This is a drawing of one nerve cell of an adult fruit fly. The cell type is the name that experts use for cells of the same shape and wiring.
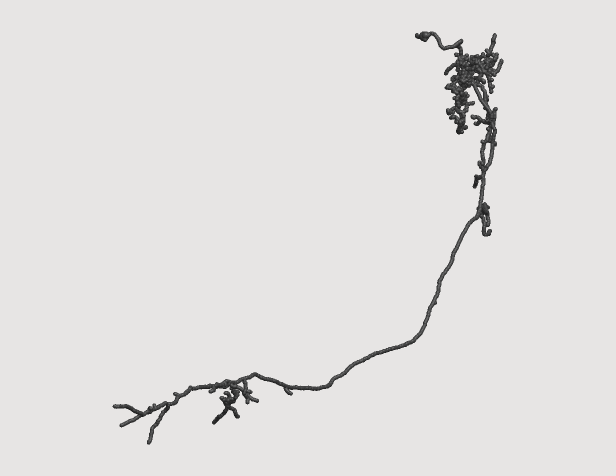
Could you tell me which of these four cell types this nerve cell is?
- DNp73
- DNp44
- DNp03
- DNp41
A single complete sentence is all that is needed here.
As for cell type, this nerve cell is DNp41.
